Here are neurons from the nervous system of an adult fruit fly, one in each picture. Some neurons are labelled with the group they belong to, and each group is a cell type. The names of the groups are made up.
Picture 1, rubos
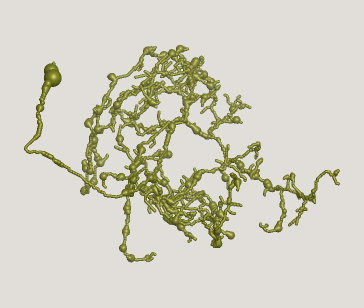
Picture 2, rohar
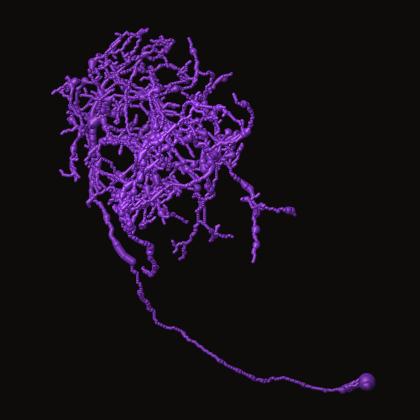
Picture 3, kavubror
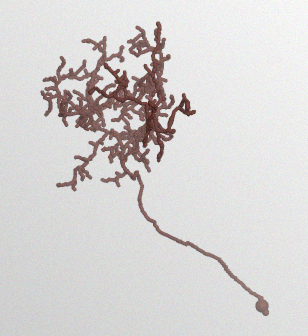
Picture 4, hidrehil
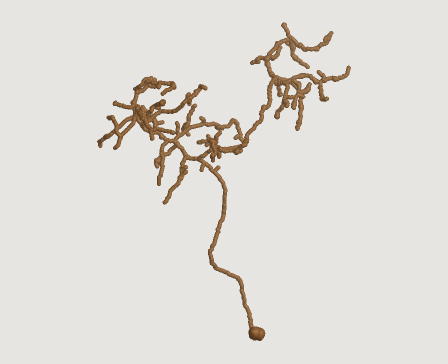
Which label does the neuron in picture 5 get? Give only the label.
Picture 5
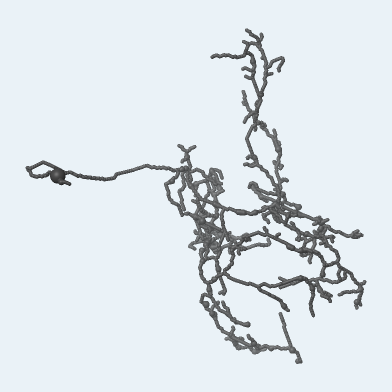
rubos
